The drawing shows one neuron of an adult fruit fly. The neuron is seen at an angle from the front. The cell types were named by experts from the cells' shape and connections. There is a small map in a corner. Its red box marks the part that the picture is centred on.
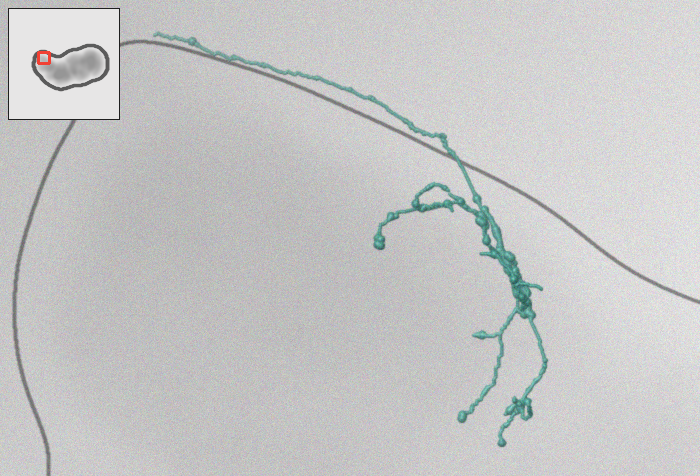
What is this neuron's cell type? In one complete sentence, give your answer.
So far as cell type goes, this neuron is SNxx19.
